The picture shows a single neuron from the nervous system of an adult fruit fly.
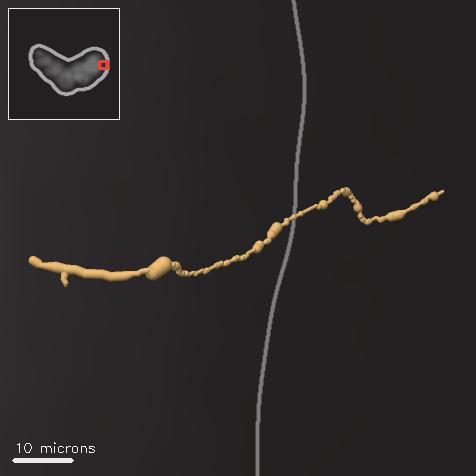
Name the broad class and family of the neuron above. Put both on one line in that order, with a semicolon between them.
photoreceptor or other optic-lobe sensory neuron; class visual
